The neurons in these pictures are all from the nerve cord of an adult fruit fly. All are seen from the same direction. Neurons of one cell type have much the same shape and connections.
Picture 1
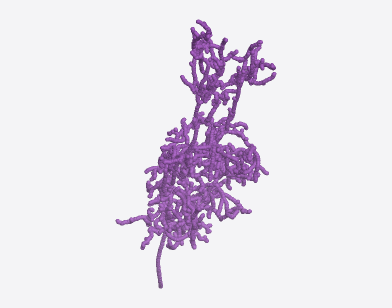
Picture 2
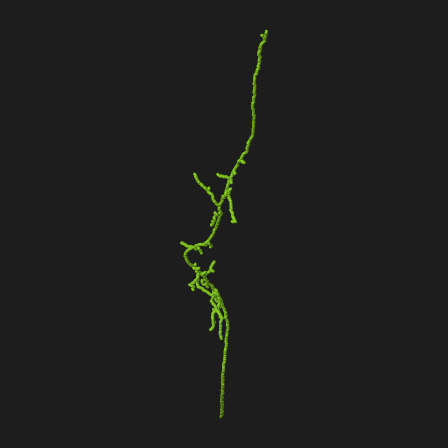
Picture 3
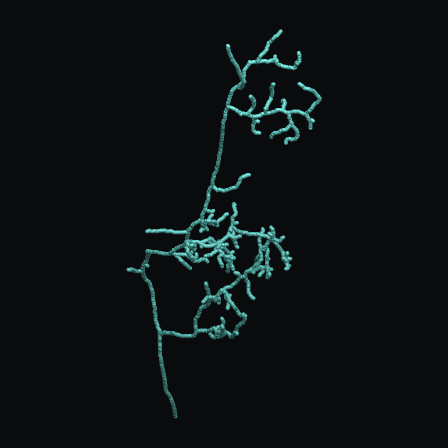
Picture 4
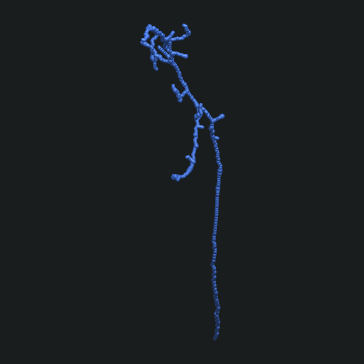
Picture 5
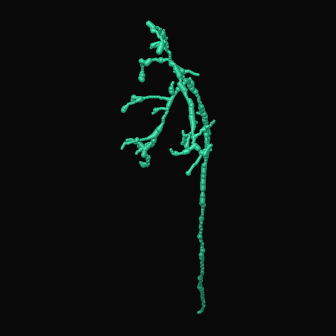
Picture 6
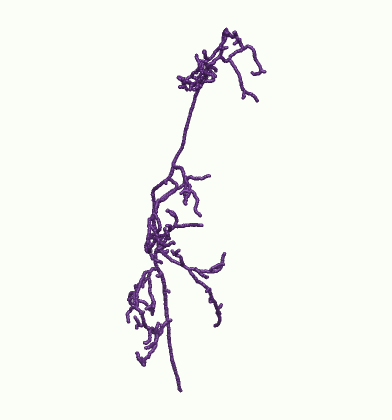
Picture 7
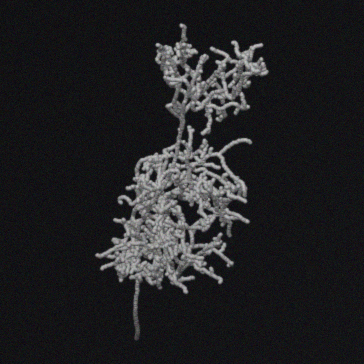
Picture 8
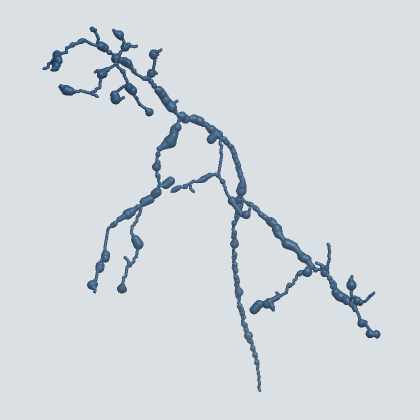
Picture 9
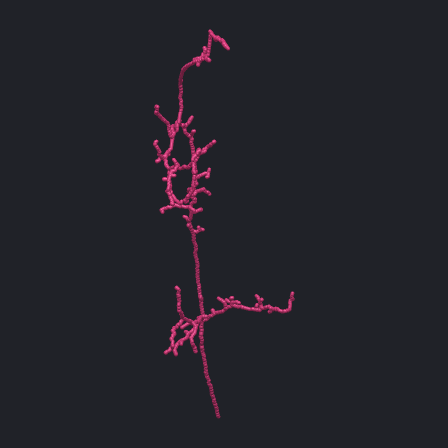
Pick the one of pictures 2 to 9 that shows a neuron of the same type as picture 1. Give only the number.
7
